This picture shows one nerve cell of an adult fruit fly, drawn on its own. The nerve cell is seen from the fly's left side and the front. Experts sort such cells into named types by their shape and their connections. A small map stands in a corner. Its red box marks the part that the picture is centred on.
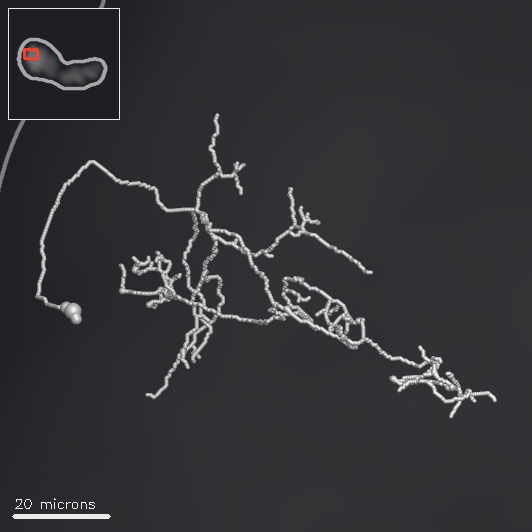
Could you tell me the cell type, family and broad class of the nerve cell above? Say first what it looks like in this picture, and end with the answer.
The cell body can be seen on the left of the picture. From left to right in the picture it spans about 100 microns. Dozens of branch ends can be seen. It is of cell type PAM14. The name of its family is class DAN. Its broad class is central-brain intrinsic neuron.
